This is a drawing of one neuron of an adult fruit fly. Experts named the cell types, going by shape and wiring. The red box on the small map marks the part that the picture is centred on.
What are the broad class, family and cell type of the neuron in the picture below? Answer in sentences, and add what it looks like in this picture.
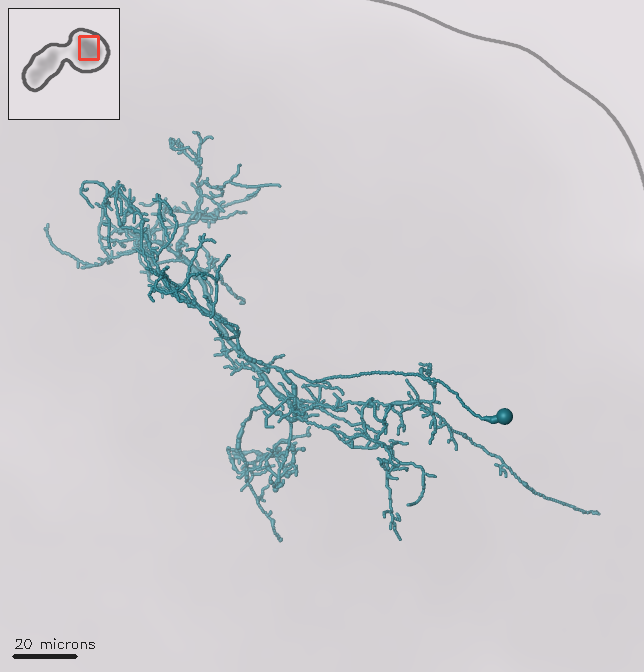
This is a visual projection neuron. The family is hemilineage LHl4_posterior. It is of cell type LoVP50. Its cell body lies on the right of the picture. By the scale bar it is about 180 microns wide in this view.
